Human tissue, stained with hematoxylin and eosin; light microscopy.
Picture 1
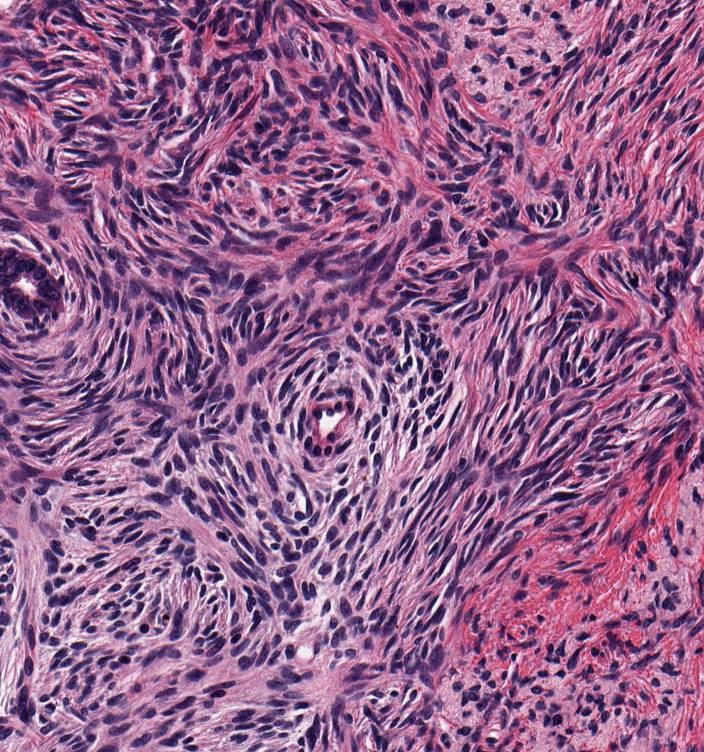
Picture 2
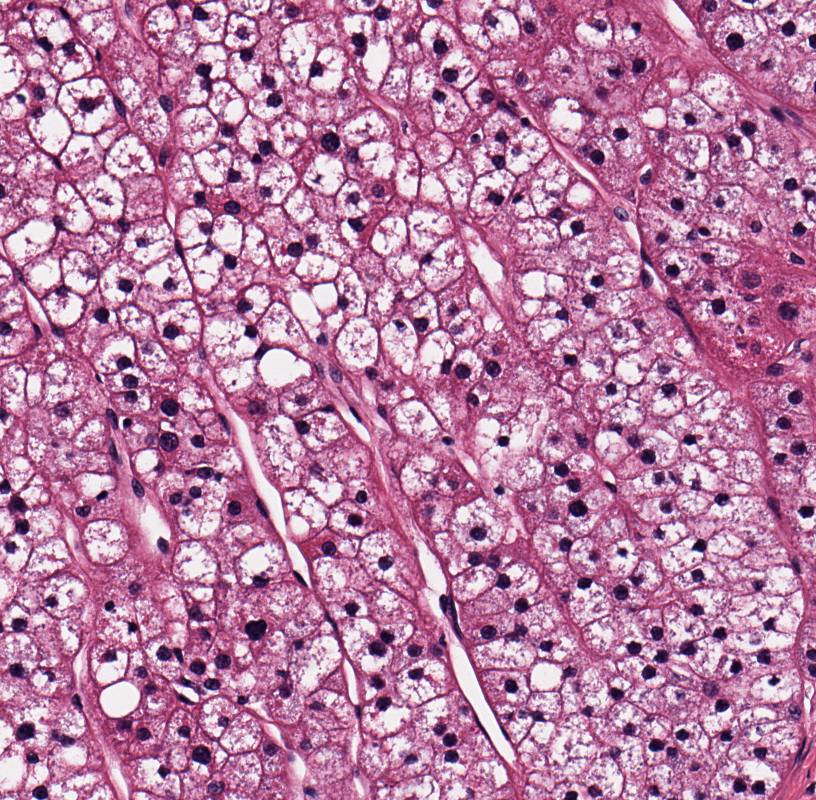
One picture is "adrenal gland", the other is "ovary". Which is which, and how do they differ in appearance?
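Picture 1 is the ovary and picture 2 is the adrenal gland. In the ovary, spindle cells swirl into whorls and curving fascicles right across the field, their dark, elongated to oval nuclei densely crowded with hardly any cytoplasm around them. Only at the lower right do the cells turn rounder and sit more loosely in a pinker background. The adrenal gland looks quite different: polygonal cells with thin, distinct borders line up in long, straight, parallel cords running diagonally from upper left to lower right. Their cytoplasm is pale and foamy, packed with small clear vacuoles, and they don't form glandular lumens.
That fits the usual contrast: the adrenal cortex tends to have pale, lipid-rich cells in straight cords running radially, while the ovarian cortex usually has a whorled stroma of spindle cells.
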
